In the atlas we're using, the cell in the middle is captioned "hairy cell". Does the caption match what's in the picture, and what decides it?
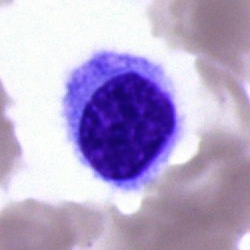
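What settles it for me is the cytoplasm: it is blue-violet and widens into its broadest band on the upper left side, while the nucleus sits off-centre toward the lower right.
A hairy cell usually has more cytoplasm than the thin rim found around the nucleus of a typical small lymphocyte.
So yes, hairy cell fits, and that broad band of cytoplasm counts against lymphocyte. The chromatin is dark purple and coarsely clumped, and that does not set this cell apart from a lymphocyte.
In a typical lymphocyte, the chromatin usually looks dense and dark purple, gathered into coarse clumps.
Beyond that, I note a roughly round cell with a slightly ragged, fuzzy edge, no distinct nucleolus in the nucleus, and no clear vacuoles in the cytoplasm.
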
